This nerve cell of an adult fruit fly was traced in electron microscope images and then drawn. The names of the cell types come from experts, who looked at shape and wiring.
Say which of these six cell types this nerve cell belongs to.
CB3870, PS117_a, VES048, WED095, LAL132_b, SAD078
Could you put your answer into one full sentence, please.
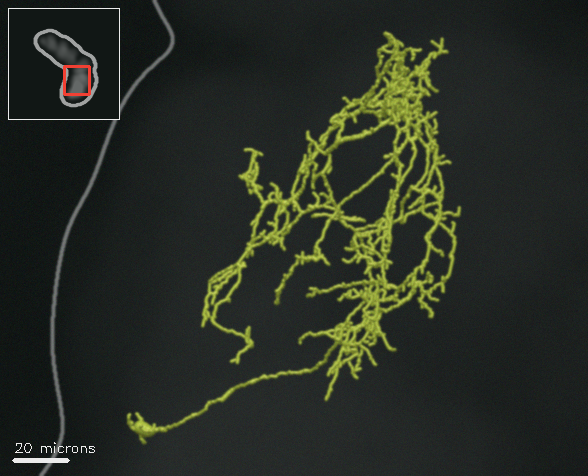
The cell type that fits this nerve cell is PS117_a.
